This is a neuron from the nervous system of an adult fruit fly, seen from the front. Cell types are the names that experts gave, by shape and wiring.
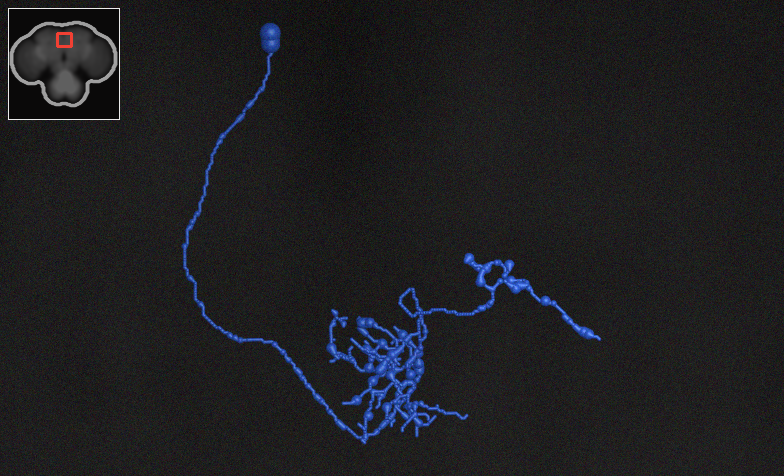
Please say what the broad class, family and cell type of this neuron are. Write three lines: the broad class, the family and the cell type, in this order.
central-brain intrinsic neuron
class CX
FC1E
